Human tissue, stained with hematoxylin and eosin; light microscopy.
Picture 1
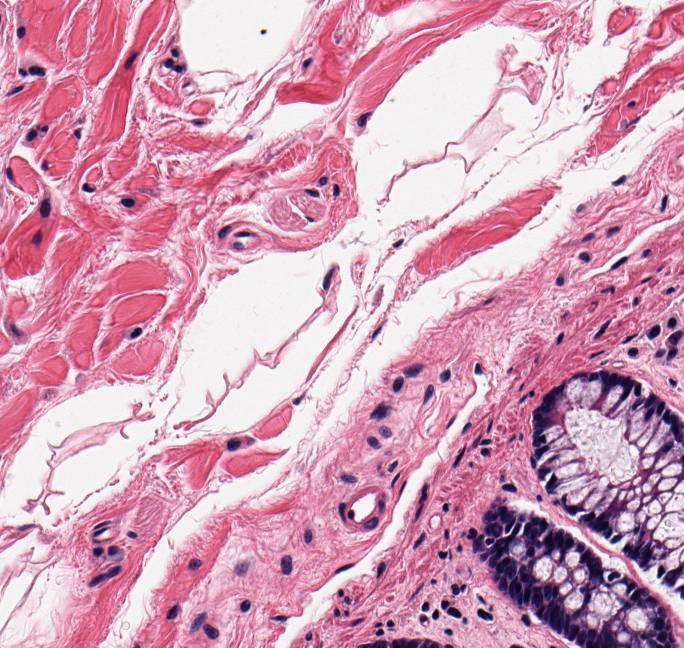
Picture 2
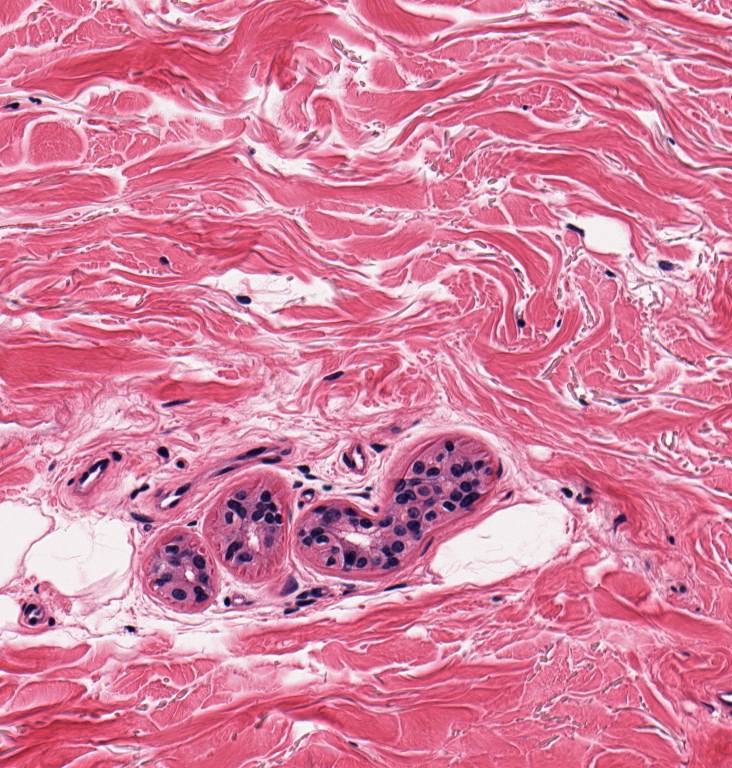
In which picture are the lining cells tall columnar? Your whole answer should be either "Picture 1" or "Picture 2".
Picture 1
